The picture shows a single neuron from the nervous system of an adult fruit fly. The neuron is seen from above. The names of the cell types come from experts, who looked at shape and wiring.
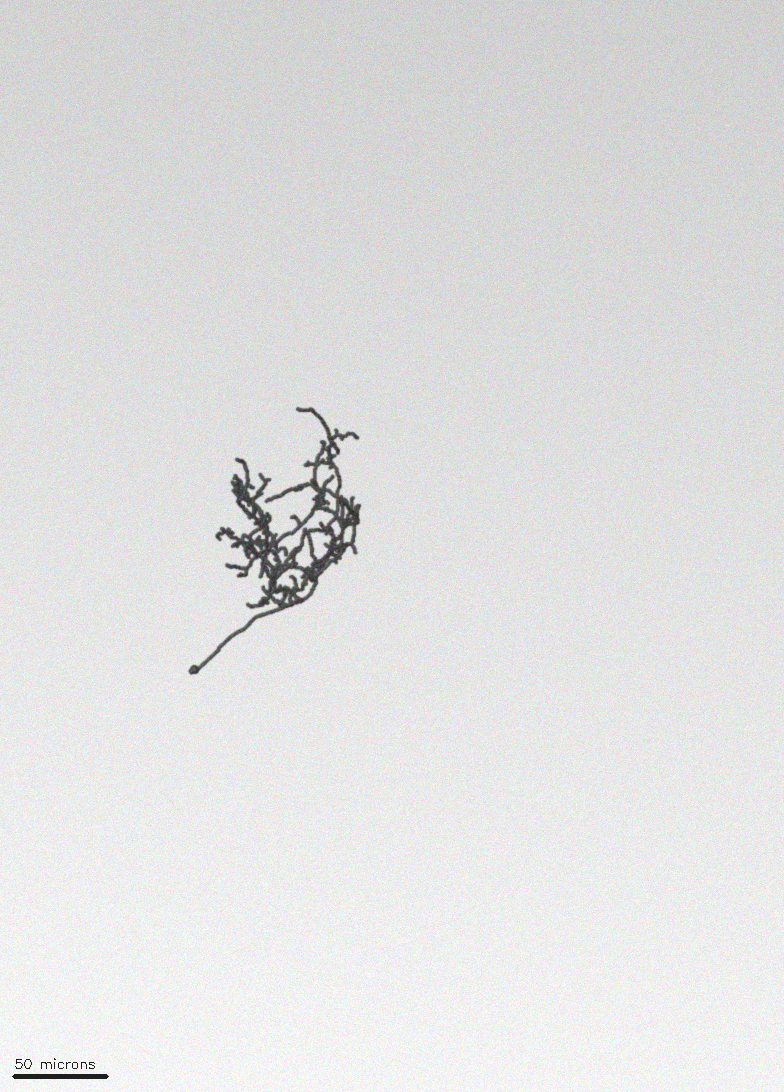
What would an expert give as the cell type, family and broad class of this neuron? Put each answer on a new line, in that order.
IN01B046_a
hemilineage 01B
nerve-cord intrinsic neuron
